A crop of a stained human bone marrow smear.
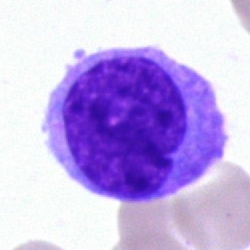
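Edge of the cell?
Roughly round, slightly irregular and bumpy; small rounded bleb at upper left.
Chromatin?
Clumped into darker patches separated by paler areas.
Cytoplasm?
Pale bluish-lilac; rim wider on the right than the left.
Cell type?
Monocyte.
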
